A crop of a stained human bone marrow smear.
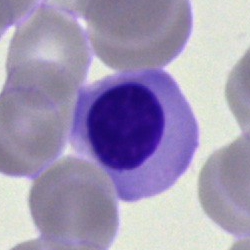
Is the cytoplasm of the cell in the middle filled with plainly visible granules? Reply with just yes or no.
No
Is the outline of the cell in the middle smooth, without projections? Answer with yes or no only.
Yes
